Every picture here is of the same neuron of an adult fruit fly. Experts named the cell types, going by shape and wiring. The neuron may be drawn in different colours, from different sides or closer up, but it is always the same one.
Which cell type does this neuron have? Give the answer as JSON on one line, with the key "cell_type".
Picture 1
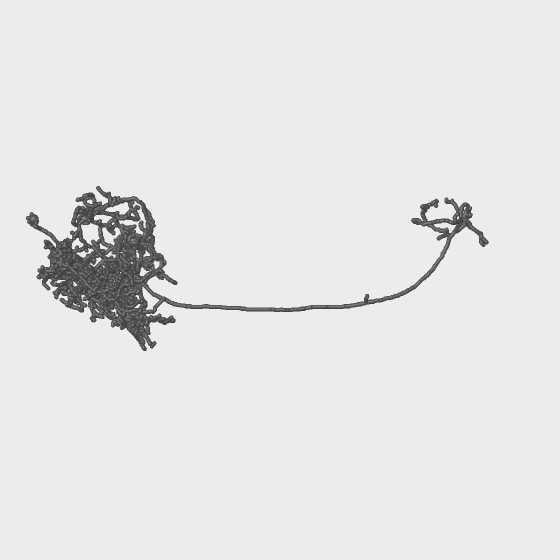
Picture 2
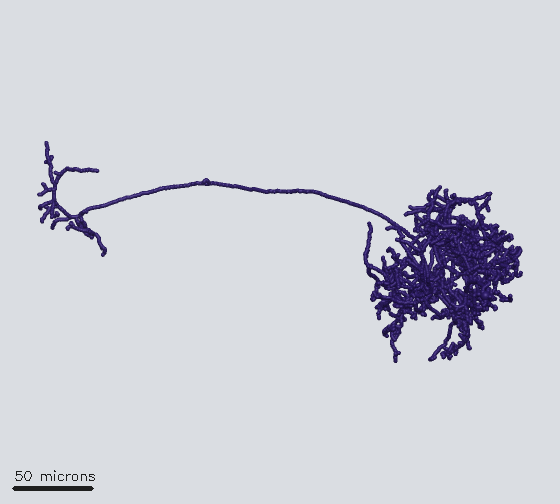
{"cell_type": "AVLP258"}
